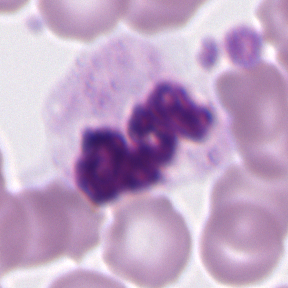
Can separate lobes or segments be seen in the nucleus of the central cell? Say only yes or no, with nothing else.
Yes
